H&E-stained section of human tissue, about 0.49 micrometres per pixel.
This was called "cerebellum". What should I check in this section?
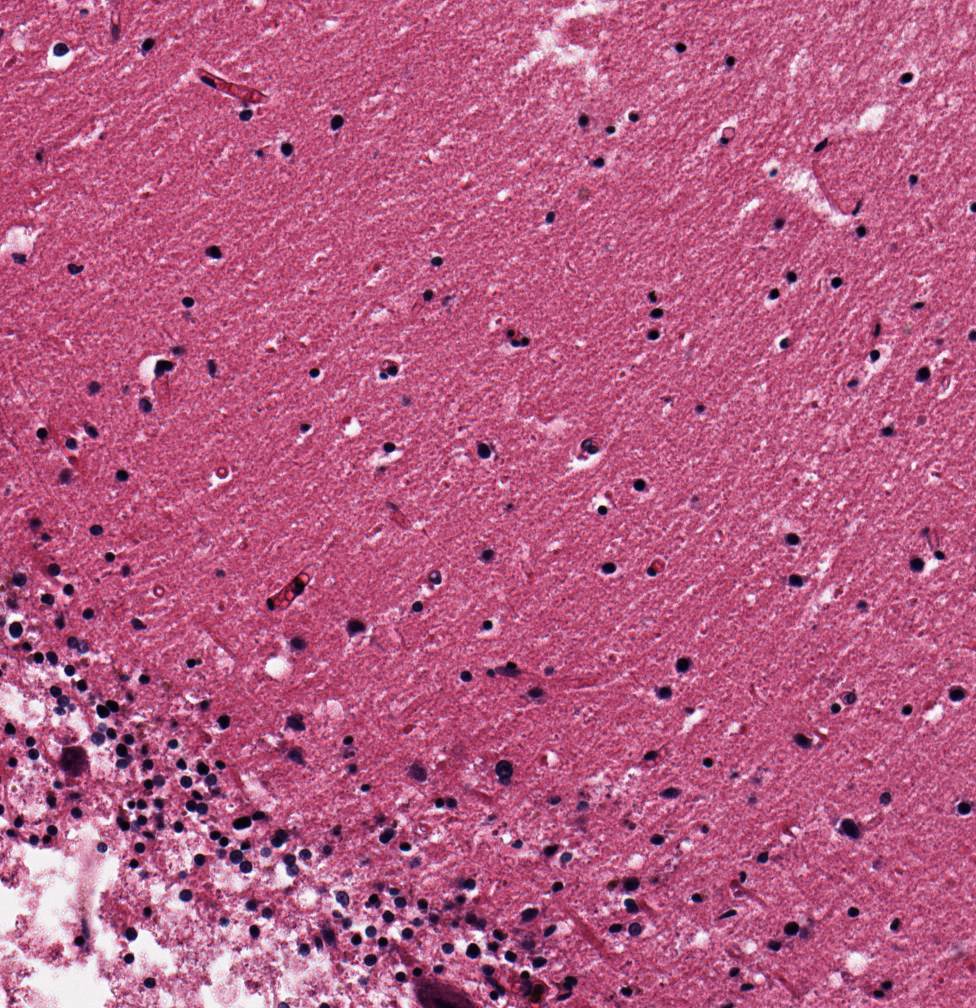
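Here is cerebellum; let's match it to the field.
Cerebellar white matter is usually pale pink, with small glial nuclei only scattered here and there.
That matches the broad pink fibrillary zone filling most of the field, from the top down to the right edge, with its sparse nuclei.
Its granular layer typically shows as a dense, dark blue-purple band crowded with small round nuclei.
The crowded nuclei at lower left fit that: small, round, darkly stained, with very little visible cytoplasm. The pale zone's background is a fine, finely granular to fibrillary pink meshwork without collagen bundles. A few thin capillaries cross it, some holding red blood cells, at the left middle and upper left.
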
